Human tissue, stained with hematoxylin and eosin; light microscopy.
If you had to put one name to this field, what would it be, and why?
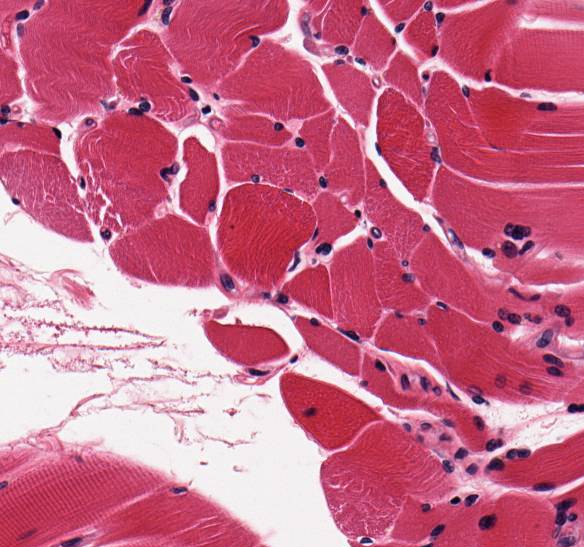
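You'd call this skeletal muscle. Look where the nuclei sit: at the edges of the fibres, not in the middle.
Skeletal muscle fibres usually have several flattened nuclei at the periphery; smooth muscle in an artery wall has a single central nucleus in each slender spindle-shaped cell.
The cytoplasm stains a deep, fairly uniform pink-red, and narrow clear clefts part many fibres from each other. An empty white space at middle left holds wispy loose fibrous strands.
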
